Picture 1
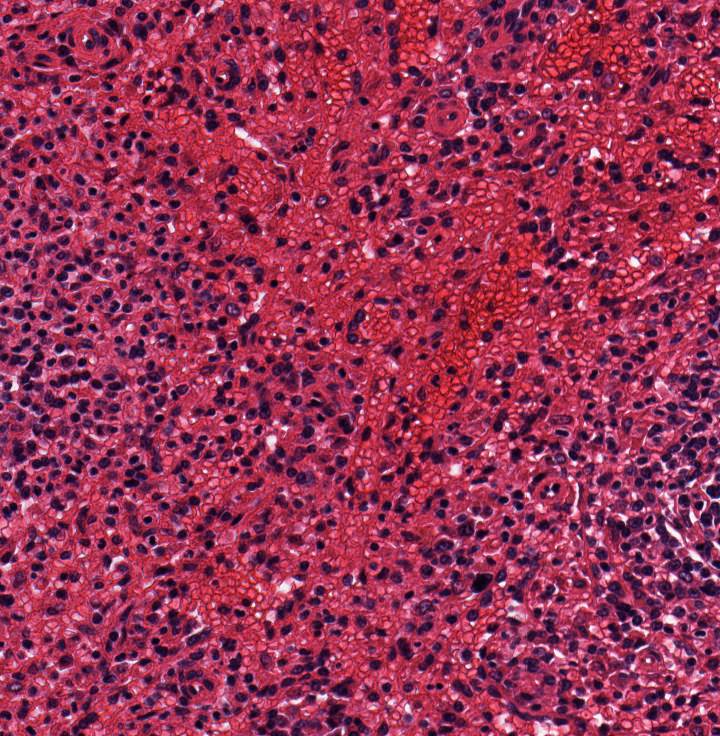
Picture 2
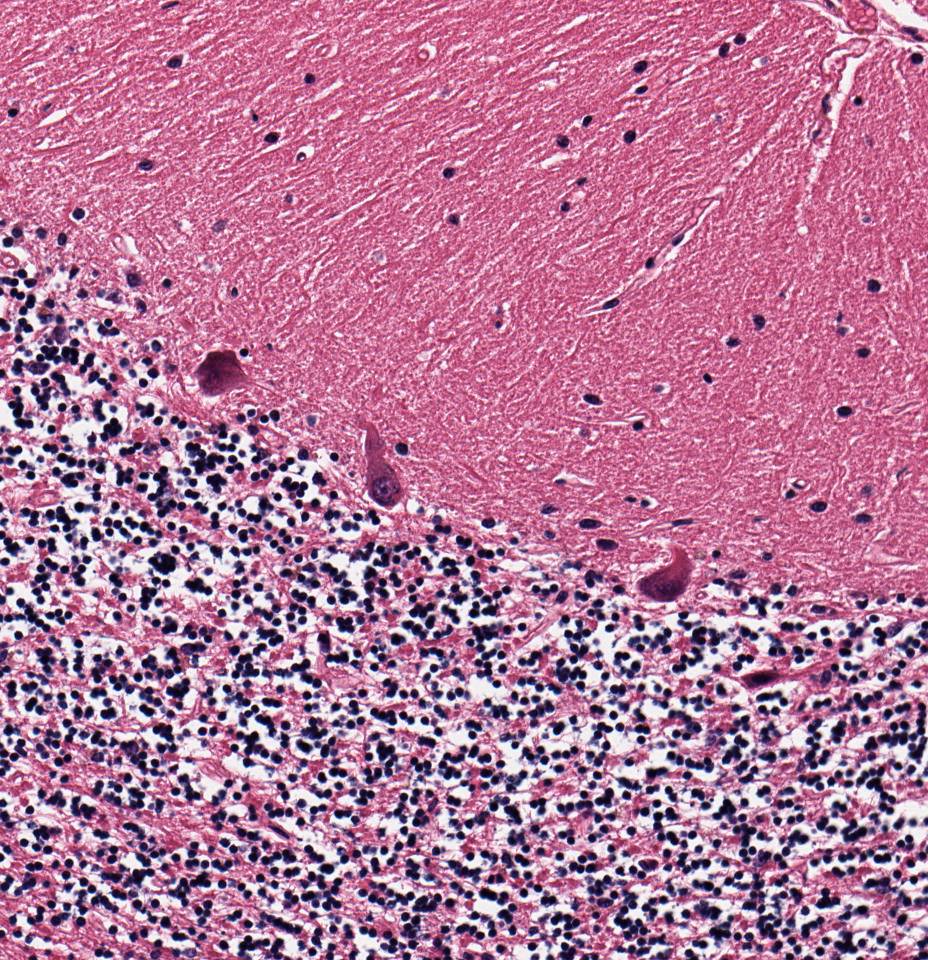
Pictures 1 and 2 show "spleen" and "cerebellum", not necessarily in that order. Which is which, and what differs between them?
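Let me sort these: spleen in picture 1, cerebellum in picture 2. Picture 1 is solid, diffusely cellular tissue throughout, with no glands, tubules or epithelial lining, no fat cells and no large empty lumens. Small round dark-blue nuclei with scant cytoplasm are scattered among red blood cells everywhere, and they crowd more at the left edge and lower right than in the red-cell-rich upper centre. Picture 2, by contrast, is divided into two layers by an oblique boundary. Above lies pale pink, sparsely cellular, finely fibrillar eosinophilic neuropil with only scattered small nuclei, while below, small, round, darkly basophilic granule cell nuclei with scant visible cytoplasm crowd together, with thin pink fibrillary strands running between them.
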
